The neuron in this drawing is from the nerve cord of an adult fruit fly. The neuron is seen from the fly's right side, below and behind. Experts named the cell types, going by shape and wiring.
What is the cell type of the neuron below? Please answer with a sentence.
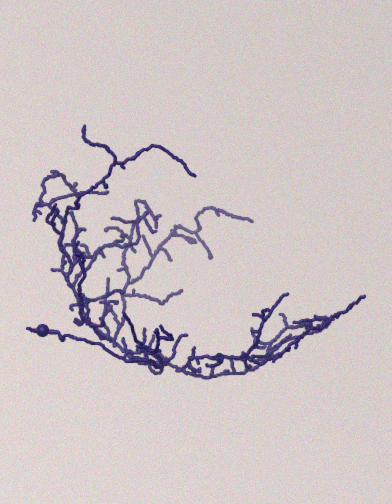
The cell type is IN13A039.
